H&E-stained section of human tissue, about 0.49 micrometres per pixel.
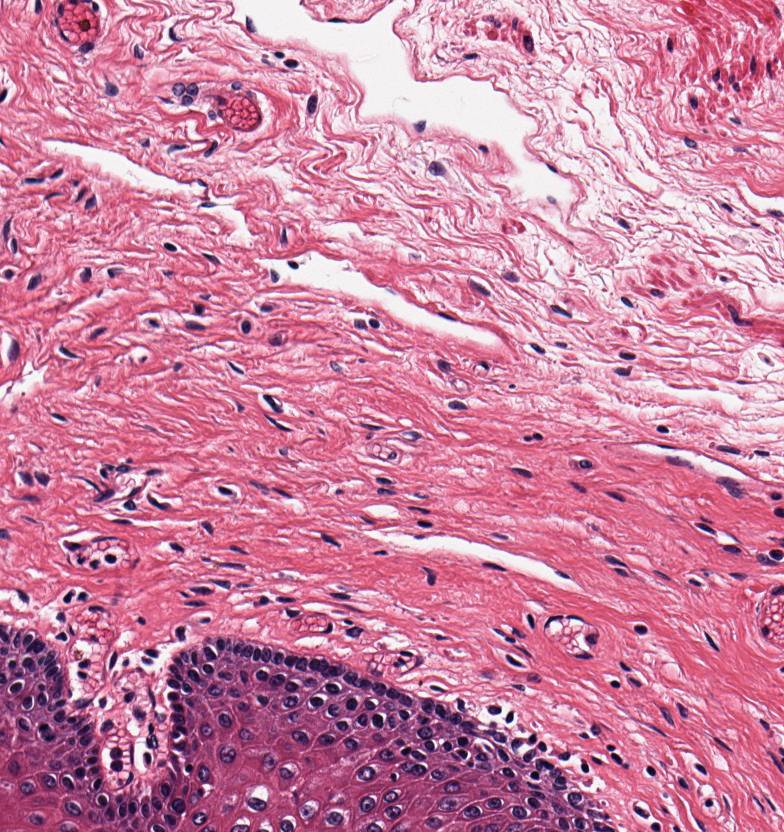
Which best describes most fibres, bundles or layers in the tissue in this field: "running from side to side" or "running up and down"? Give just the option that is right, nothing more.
Running from side to side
